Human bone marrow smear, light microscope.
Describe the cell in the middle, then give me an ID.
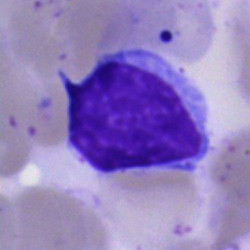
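Single pointed, tapering projection from the upper left corner. Cytoplasm thin, pale blue, widest along upper and right edges. No granules or vacuoles in the cytoplasm. Lymphocyte.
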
